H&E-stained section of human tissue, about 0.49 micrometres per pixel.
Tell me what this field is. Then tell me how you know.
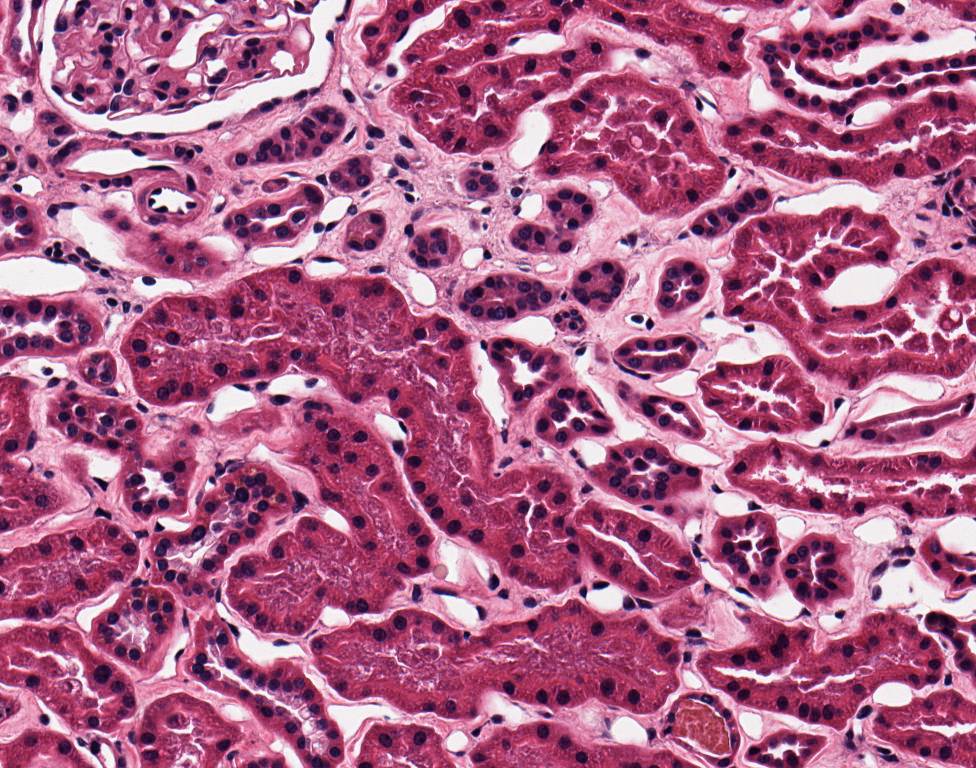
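This is the cortical labyrinth of the kidney. See how tubules cut in various planes pack the whole field, with little tissue between them.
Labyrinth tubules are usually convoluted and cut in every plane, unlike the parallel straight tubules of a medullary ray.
The larger tubules have tall, deeply eosinophilic cells with a fuzzy brush border nearly filling the lumen.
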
